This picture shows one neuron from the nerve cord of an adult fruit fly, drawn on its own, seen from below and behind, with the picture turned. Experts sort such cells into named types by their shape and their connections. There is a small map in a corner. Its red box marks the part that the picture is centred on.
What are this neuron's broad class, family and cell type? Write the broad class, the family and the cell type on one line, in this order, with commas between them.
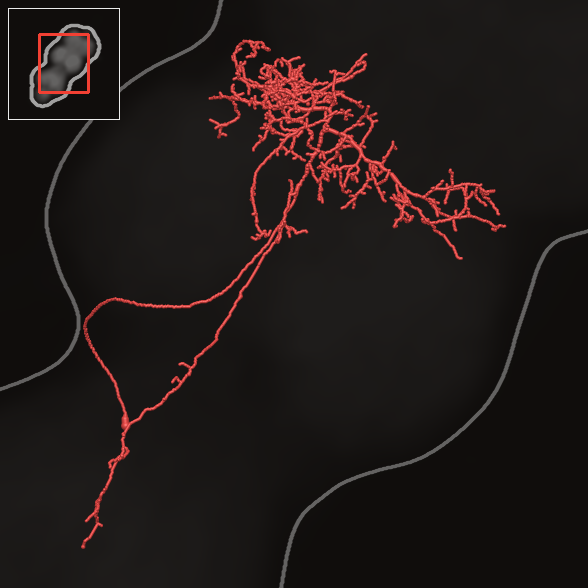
nerve-cord intrinsic neuron, hemilineage 11A, IN11A016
